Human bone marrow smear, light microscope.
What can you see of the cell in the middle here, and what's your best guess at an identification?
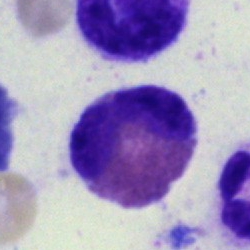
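Look first at the shape: the cell in the middle is roughly round. Now find the nucleus, which sits off-centre, toward the upper and left side of the cell. Then turn to the cytoplasm; it looks finely granular, and no vacuoles are seen in it. What you are looking at is an eosinophil.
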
